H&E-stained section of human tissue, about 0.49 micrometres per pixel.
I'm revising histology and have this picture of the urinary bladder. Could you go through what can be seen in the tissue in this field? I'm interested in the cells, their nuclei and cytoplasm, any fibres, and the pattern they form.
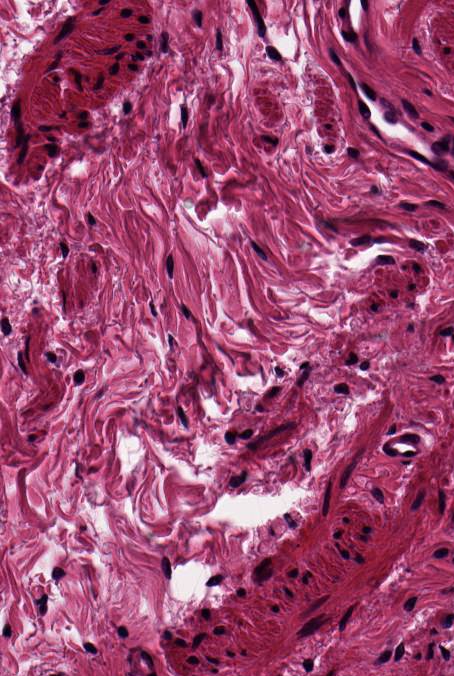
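The centre of the field is filled by wavy, loosely arranged pink collagen bundles. Sparse, dark, spindle-shaped nuclei are scattered among them. Denser, darker-red cellular bundles occupy the upper left corner and run along the lower right. No epithelial lining is present anywhere in the field.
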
